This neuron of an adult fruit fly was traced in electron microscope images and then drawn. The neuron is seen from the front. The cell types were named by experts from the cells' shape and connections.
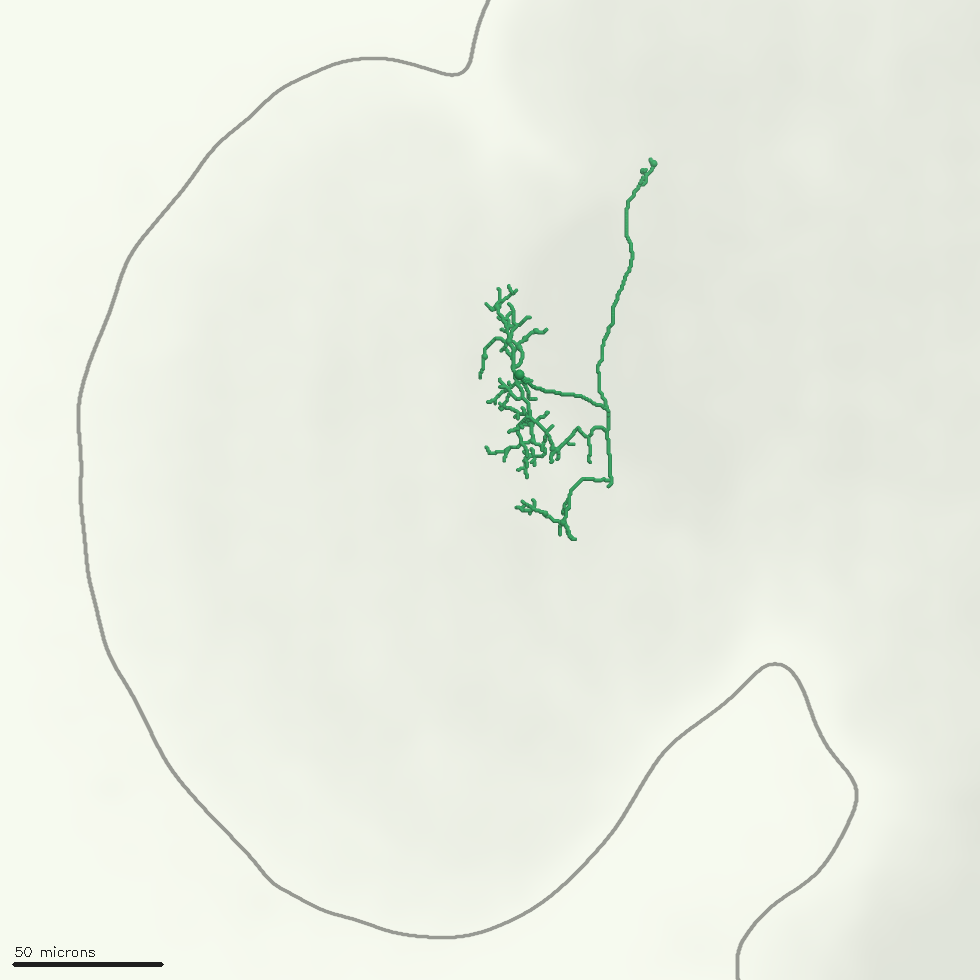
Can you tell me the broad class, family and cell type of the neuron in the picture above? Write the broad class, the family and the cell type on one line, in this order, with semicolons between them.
visual projection neuron; LC; LC27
